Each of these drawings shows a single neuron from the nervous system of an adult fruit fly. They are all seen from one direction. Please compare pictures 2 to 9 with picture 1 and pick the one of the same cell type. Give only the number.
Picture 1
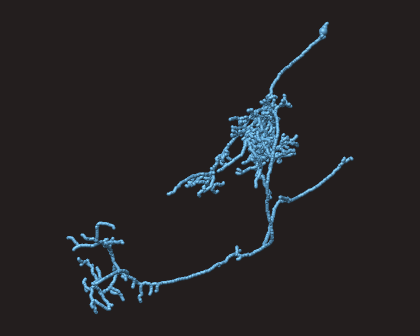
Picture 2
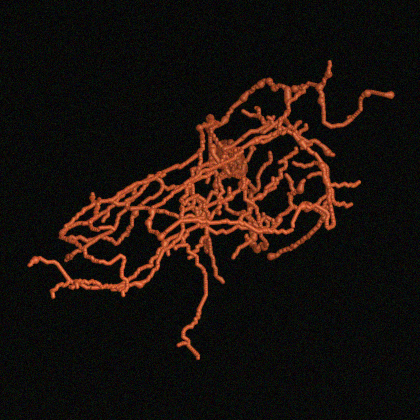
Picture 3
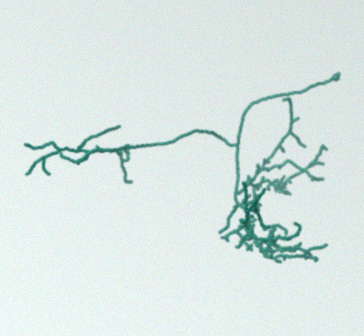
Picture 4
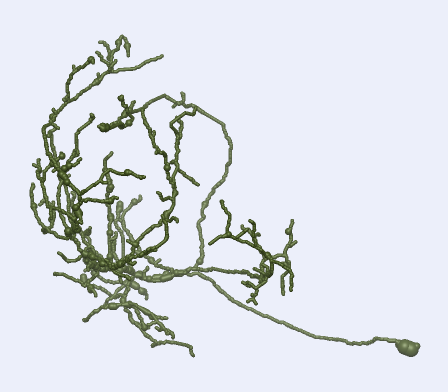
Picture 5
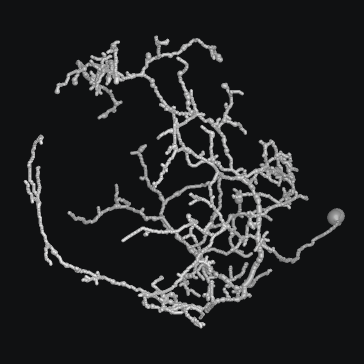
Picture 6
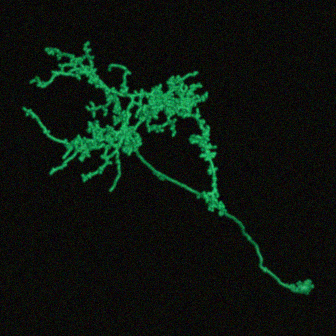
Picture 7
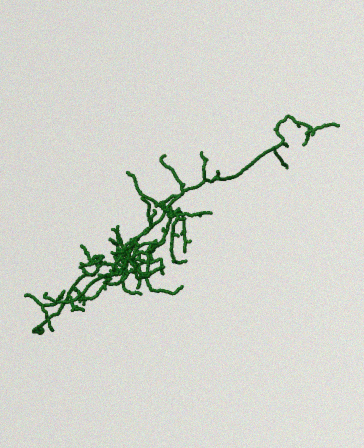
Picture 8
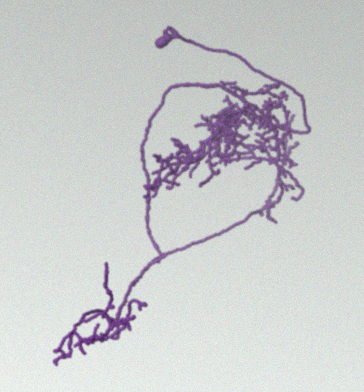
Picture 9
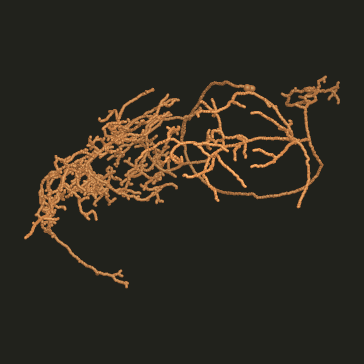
8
